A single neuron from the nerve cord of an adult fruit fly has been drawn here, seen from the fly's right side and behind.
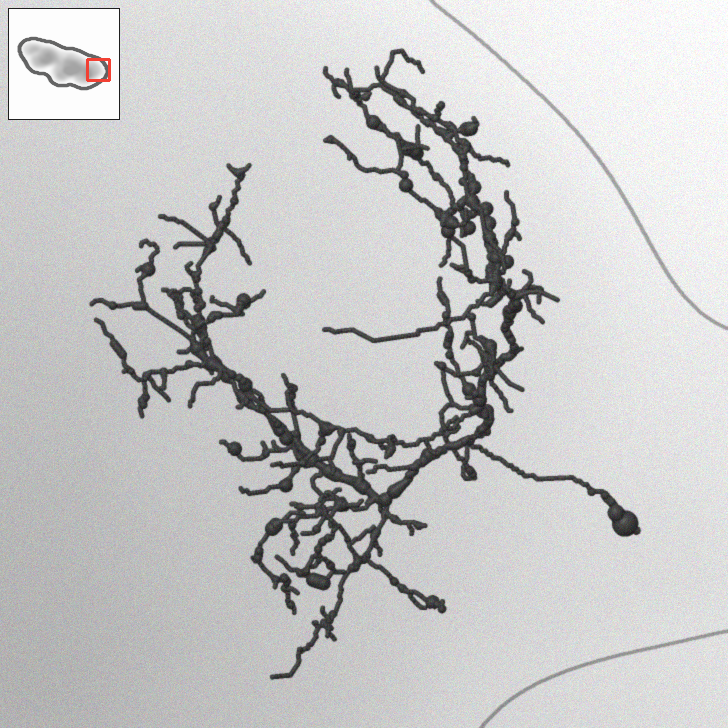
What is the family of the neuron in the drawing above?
hemilineage 16B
